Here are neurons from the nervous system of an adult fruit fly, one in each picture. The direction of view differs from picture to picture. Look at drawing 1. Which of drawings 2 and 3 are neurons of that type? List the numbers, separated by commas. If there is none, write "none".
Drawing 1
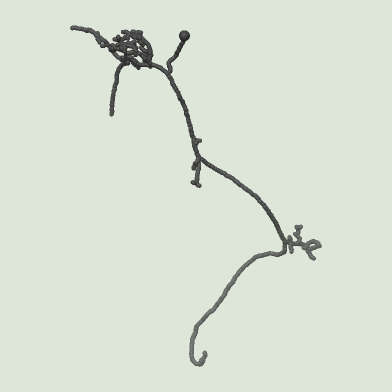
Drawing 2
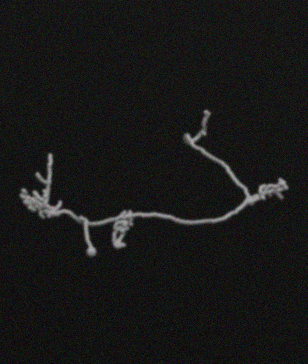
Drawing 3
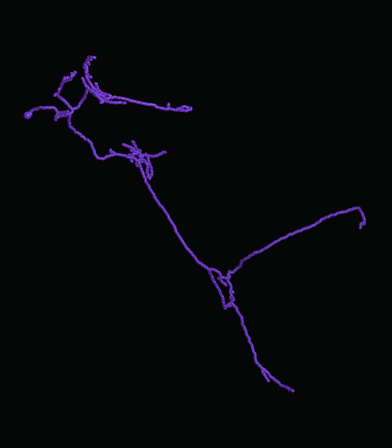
3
